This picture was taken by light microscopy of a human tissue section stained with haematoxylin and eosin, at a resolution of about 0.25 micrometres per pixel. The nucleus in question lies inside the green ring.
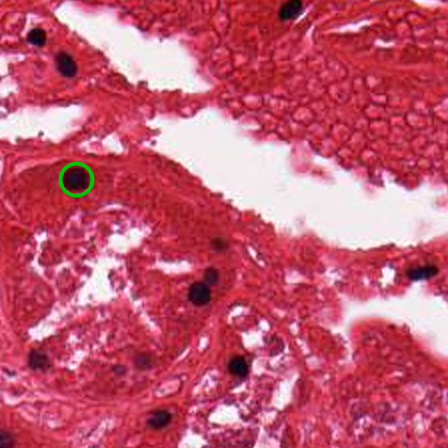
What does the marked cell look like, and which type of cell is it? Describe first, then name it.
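The nucleus is round and compact, stained evenly dark with no internal detail visible. The nucleus is about the same size as the other dark nuclei scattered through the field. This is a proximal tubule cell.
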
